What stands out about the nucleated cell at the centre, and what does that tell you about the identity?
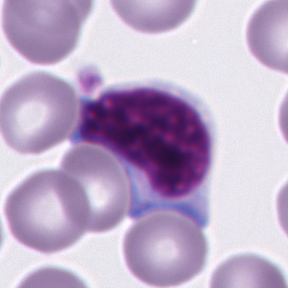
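Looking at the chromatin first: dark purple, coarsely clumped, with darker patches. I can't make out any nucleoli. Small reddish-purple dots are scattered over the nucleus. No vacuoles in the cytoplasm either. This one is a typical lymphocyte.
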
